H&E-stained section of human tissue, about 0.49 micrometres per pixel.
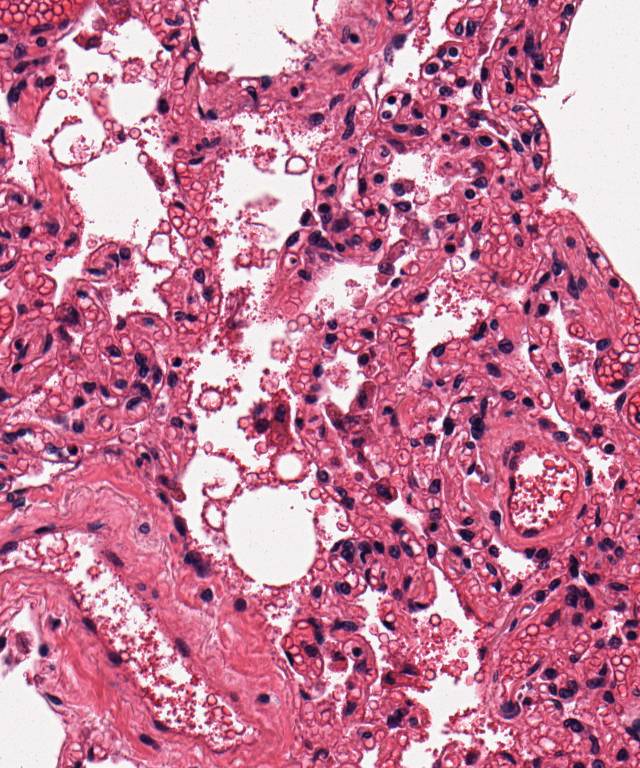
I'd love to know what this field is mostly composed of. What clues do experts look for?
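Tissue shown: alveolus, a meshwork of thin, tortuous septa enclosing irregular open spaces.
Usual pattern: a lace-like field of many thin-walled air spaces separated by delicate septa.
Spaces contain scattered loose red blood cells and pale granular material. Septal cells: small, round to oval, dark-staining nuclei. Right middle: small vessel, thick pink wall, red cells in lumen.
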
